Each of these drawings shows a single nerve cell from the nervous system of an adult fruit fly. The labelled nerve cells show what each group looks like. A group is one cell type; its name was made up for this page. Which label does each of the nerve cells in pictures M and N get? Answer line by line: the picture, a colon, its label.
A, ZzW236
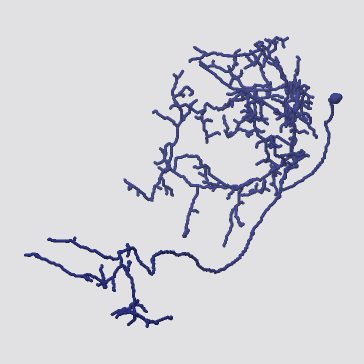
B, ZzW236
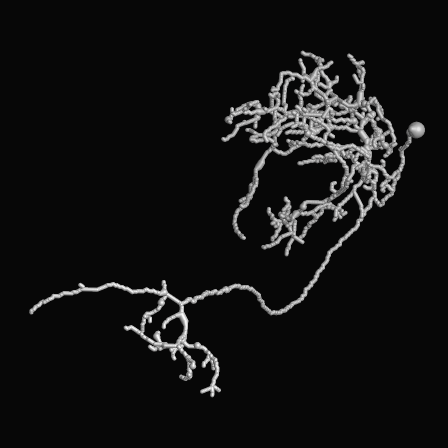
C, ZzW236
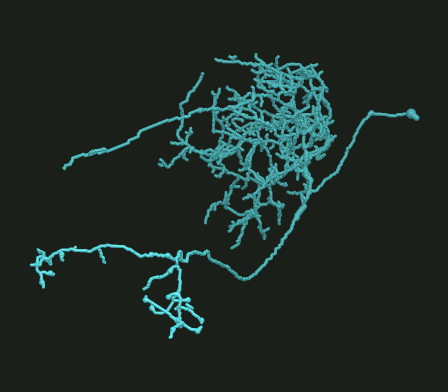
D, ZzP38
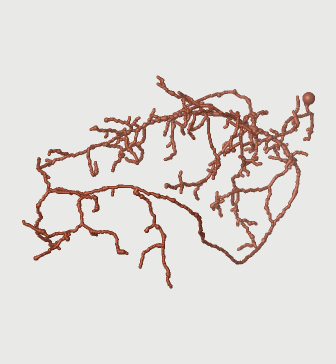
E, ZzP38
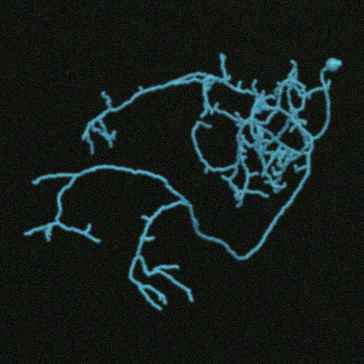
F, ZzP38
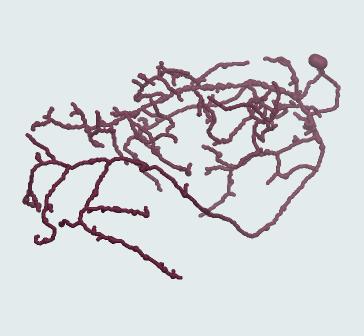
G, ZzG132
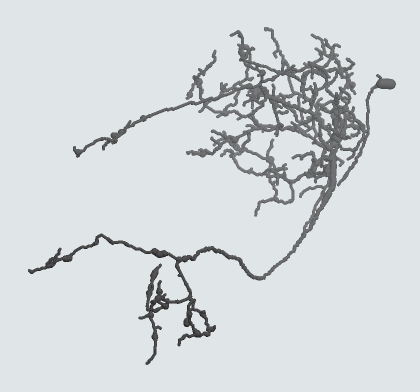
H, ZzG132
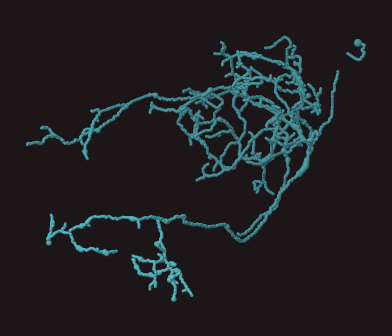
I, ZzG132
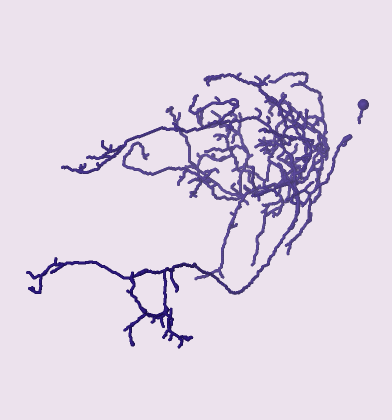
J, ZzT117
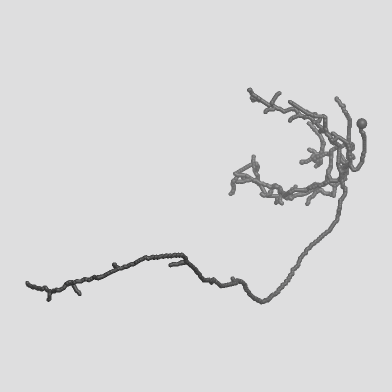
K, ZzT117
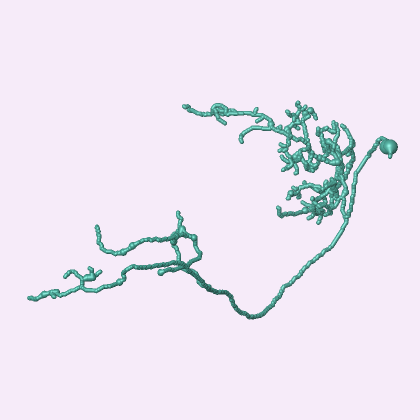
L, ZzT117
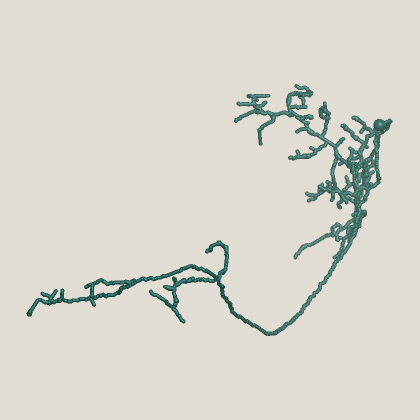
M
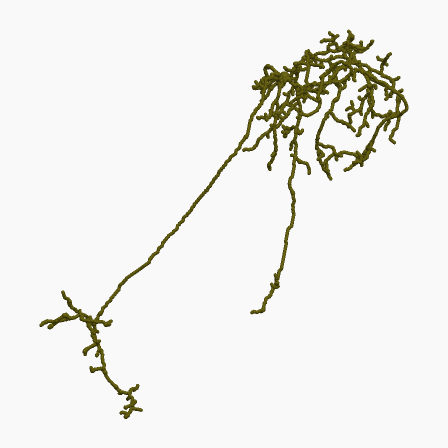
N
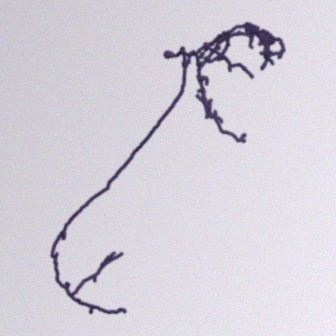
M: ZzG132
N: ZzT117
